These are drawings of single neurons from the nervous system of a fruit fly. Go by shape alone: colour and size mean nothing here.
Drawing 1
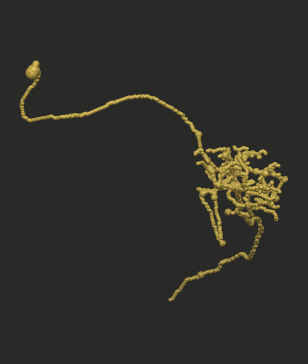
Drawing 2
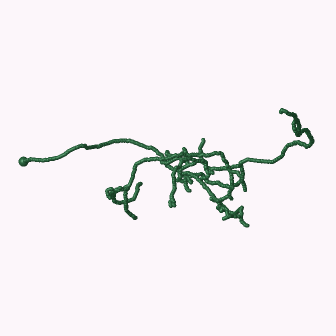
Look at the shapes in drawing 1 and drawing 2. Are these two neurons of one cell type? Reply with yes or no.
yes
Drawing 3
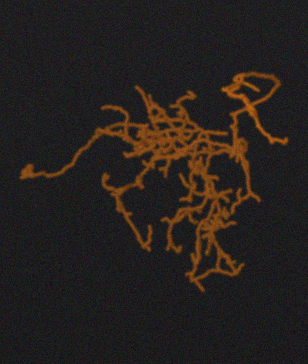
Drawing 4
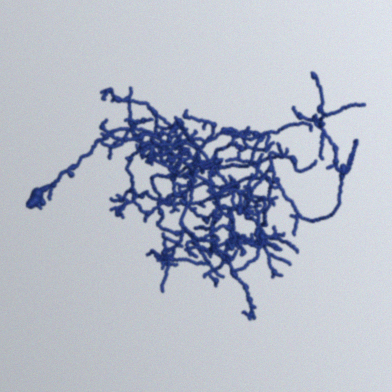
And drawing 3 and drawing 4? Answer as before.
yes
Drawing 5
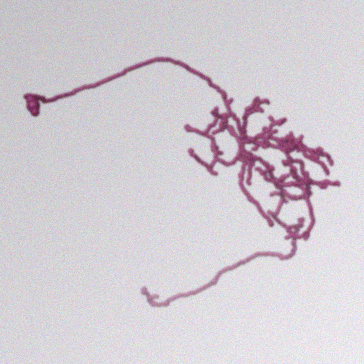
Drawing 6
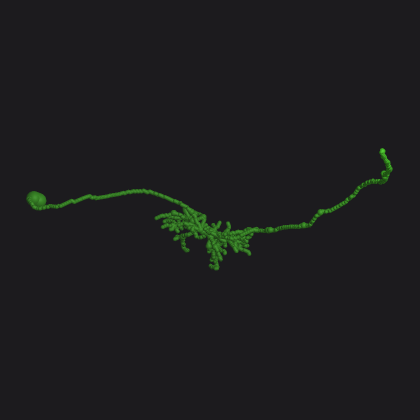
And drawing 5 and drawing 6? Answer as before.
yes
